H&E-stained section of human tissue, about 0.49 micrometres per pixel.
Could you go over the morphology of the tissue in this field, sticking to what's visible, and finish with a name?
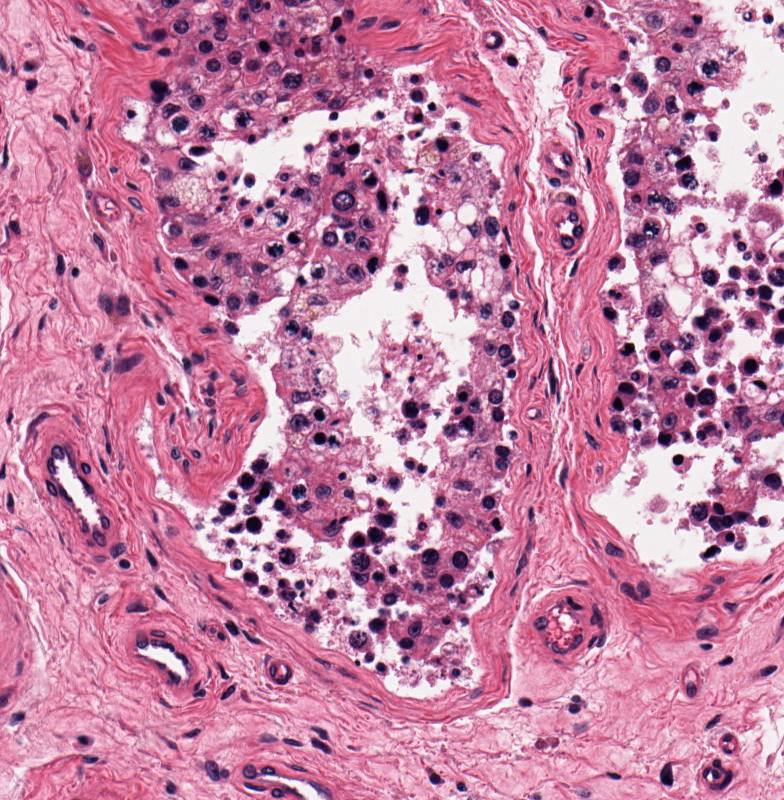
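Two large rounded tubular units: one central, one cut by the right edge. Fibrous stroma between them. Units filled with loosely arranged round cells, dark round nuclei, many lying free in the lumen. Lower part of central unit: numerous small, dense, very dark round nuclei, crowded. Cell contents detached and fragmented, leaving irregular empty spaces centrally. Tissue: testis.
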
